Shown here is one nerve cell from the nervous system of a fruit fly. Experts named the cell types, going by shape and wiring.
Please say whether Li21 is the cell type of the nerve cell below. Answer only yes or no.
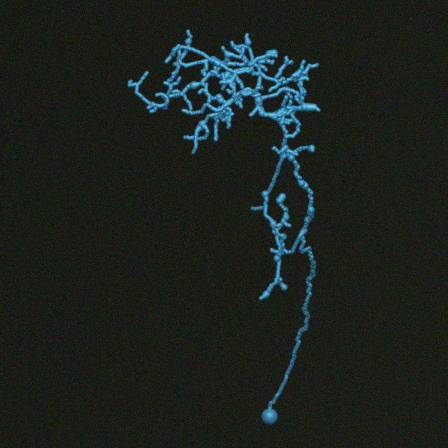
yes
